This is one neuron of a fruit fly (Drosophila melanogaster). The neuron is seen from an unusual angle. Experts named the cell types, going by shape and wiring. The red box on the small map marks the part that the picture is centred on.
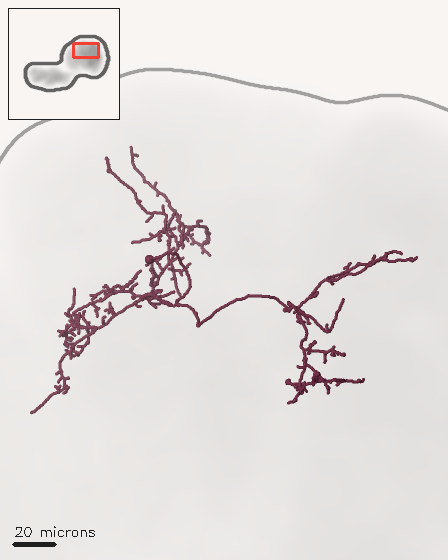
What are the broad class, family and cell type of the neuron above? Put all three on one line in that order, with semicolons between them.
central-brain intrinsic neuron; hemilineage DM1_dorsal; CB4073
